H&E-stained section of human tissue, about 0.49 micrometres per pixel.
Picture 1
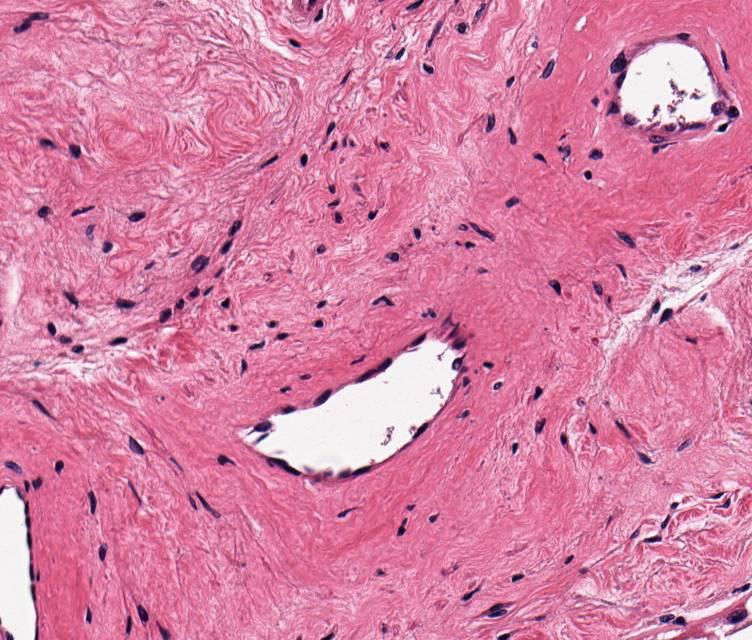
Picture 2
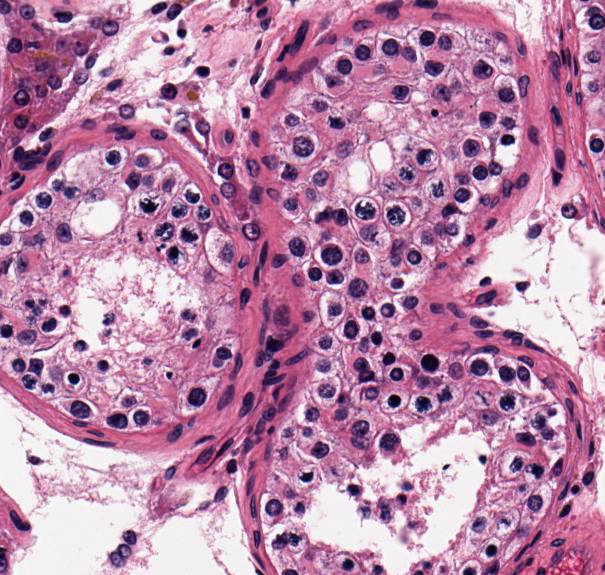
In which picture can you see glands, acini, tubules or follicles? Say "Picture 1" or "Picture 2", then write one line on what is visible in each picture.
Picture 2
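Picture 1: No epithelium or glands are present anywhere in the field.
Picture 2: The field is taken up by three closely packed rounded tubular cross-sections with little tissue between them.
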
